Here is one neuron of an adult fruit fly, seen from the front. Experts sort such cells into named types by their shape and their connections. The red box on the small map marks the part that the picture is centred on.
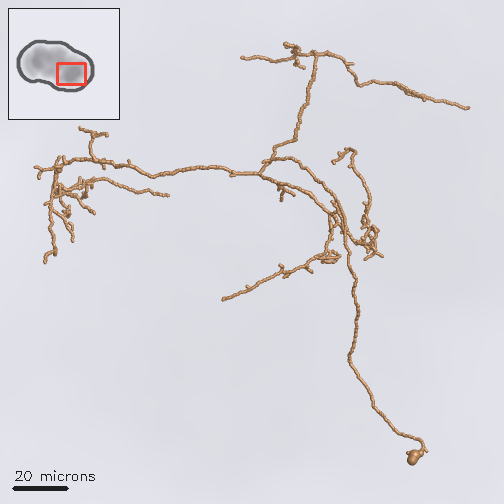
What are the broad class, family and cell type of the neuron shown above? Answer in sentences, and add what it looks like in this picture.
Its broad class is nerve-cord intrinsic neuron. Its family is hemilineage 12A. It is of cell type IN12A043_d. The cell body can be seen at the lower right of the picture. By the scale bar it is about 170 microns wide in this view. The picture shows dozens of branch ends.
